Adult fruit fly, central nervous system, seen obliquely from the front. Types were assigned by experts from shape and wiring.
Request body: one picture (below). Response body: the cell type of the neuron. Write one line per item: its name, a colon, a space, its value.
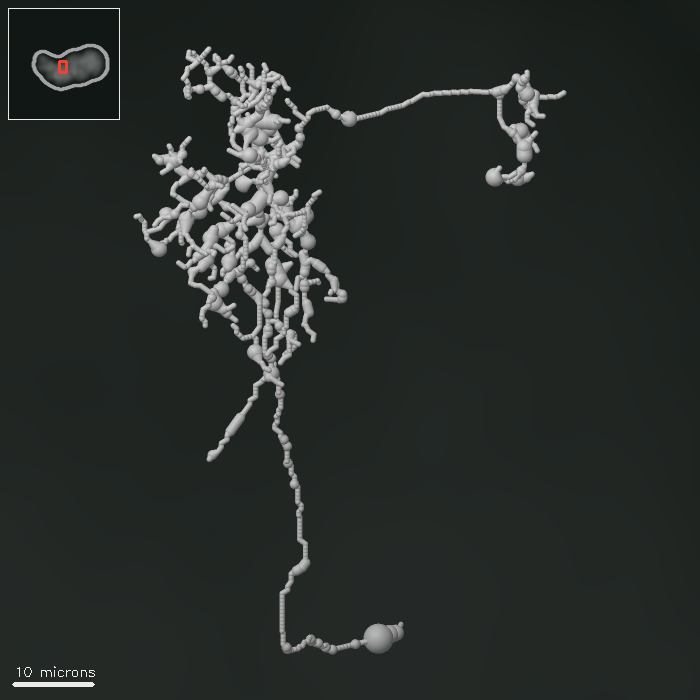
cell type: Tlp13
